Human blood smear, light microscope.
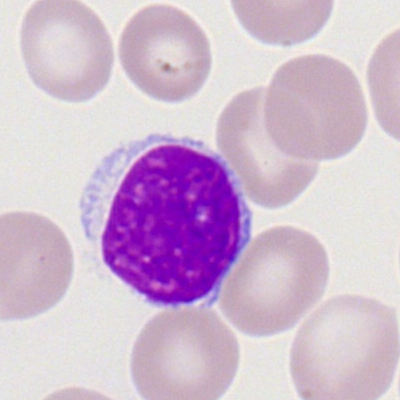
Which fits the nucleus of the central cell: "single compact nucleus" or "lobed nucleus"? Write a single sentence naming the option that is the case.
There is one compact round, oval or kidney-shaped nucleus in this cell.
